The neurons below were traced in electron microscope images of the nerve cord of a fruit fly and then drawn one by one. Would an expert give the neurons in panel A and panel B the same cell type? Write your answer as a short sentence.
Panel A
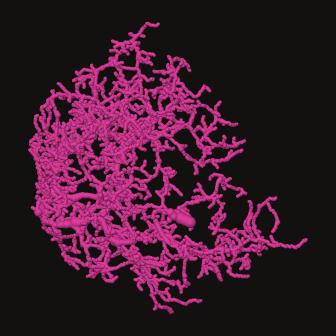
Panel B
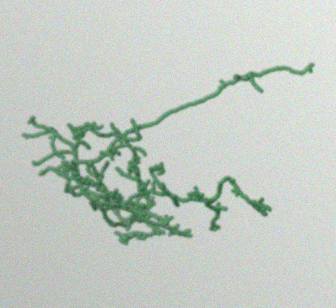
They are of different cell types.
